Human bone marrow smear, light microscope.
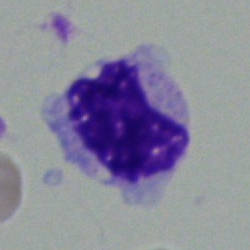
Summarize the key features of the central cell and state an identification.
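Looking first at the nucleus, I see an irregular, angular shape. It fills most of the cell and leaves a moderate rim of cytoplasm. The chromatin is dense and deep purple, though a few small pale spots show in it. The cytoplasm itself looks pale greyish-blue. This is a metamyelocyte.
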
